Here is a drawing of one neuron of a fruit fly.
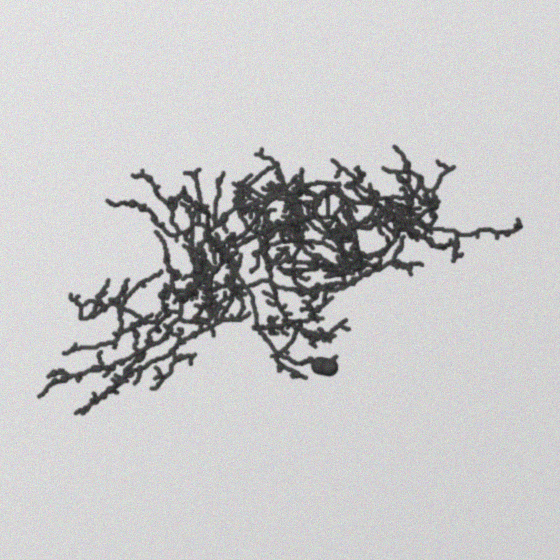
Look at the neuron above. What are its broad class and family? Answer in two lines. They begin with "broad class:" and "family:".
broad class: nerve-cord intrinsic neuron
family: hemilineage 00A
